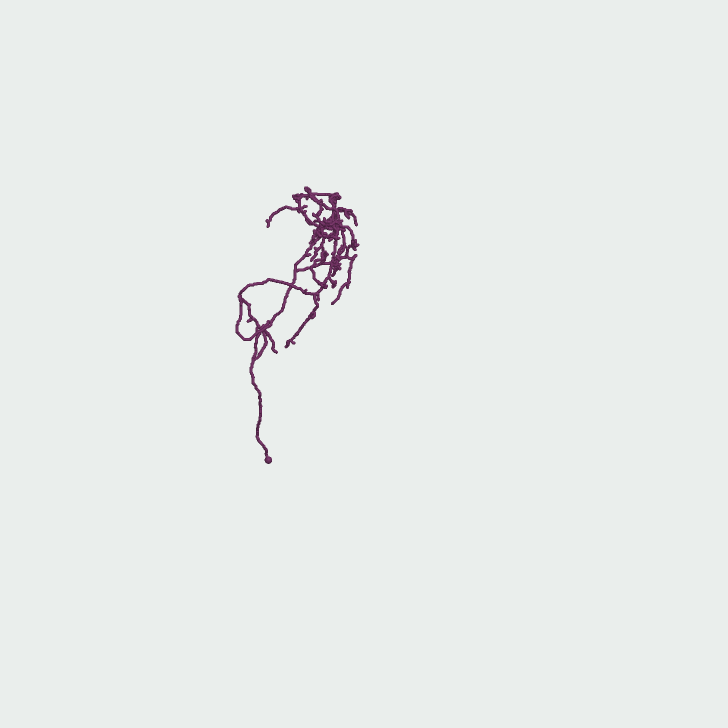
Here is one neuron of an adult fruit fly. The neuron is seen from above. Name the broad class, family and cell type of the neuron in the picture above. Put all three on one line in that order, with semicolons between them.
central-brain intrinsic neuron; hemilineage DM6_dorso_lateral; SMP377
